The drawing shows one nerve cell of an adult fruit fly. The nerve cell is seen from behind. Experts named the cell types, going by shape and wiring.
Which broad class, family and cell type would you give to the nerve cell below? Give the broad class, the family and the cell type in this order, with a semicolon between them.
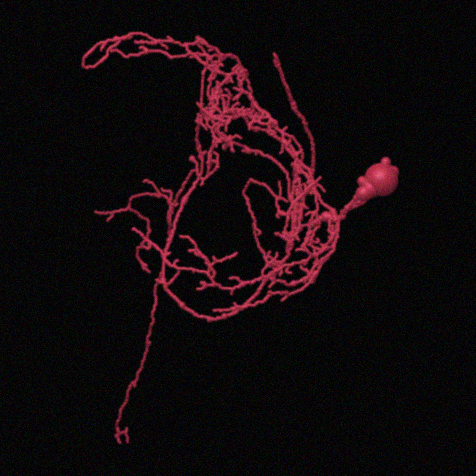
motor neuron of the nerve cord; MNad; MNad07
